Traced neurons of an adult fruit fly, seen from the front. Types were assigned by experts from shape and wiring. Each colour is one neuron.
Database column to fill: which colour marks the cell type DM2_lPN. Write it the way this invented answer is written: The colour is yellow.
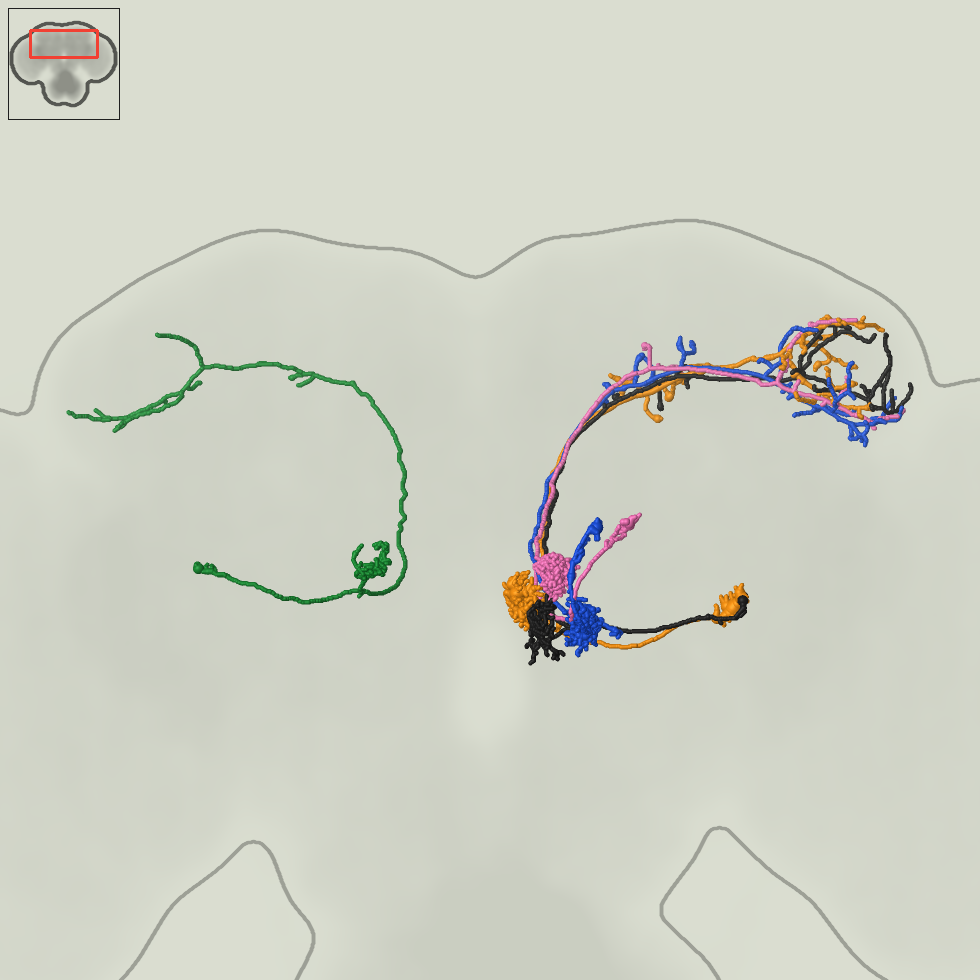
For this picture: The colour is orange.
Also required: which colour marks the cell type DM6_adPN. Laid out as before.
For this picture: The colour is pink.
